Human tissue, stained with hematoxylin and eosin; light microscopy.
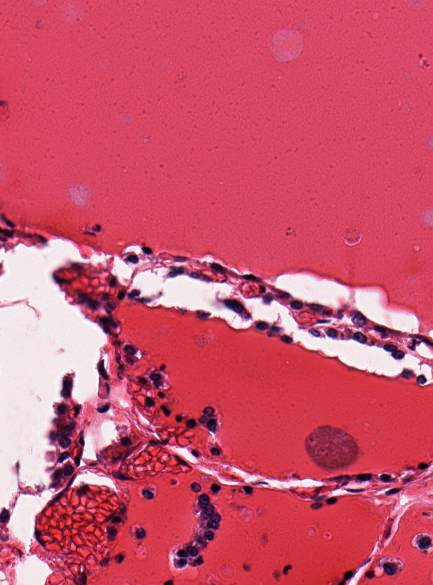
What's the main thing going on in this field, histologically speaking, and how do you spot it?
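Thyroid follicle; start with the lower half of the field. There, spaces filled with homogeneous pink material are separated by thin septa only one to two cells thick.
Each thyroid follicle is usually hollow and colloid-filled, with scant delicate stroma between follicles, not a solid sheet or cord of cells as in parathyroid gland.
The upper half holds the same pink material throughout.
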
